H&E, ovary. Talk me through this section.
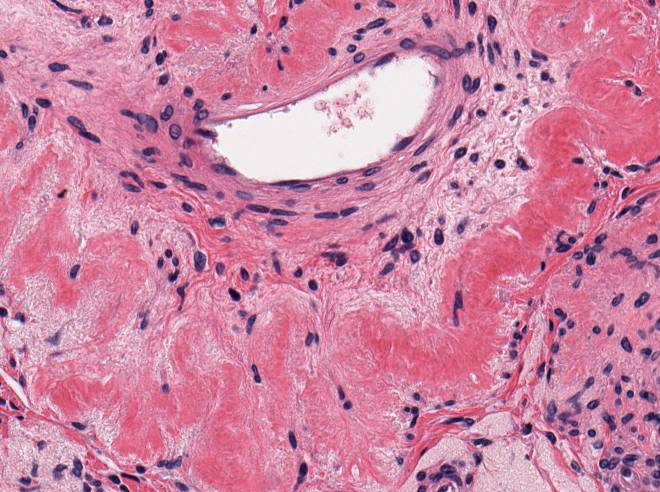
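First, composition: the entire field is stroma, with no epithelium or glands. Second, the vessel: spindle cells with elongated nuclei wrap concentrically around its wall. Third, the pink bundles run in varying directions and interlace instead of lying parallel. Last, the scattered stromal nuclei are small, dark, and oval to spindle-shaped, without prominent nucleoli.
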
